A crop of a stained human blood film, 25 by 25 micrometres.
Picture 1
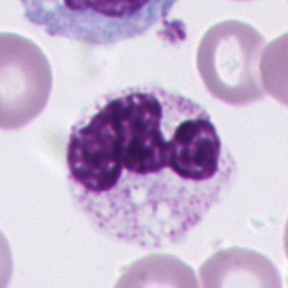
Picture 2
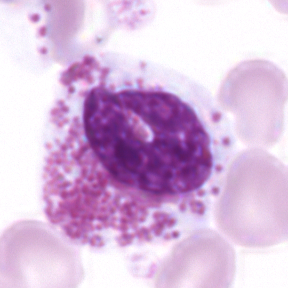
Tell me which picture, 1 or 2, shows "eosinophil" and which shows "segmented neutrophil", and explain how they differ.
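The segmented neutrophil is in picture 1, the eosinophil in picture 2. Picture 1: a round cell whose nucleus lies in the upper part, leaving more cytoplasm below, with no nucleoli visible. Its cytoplasm is pale pinkish-lilac, with fine lilac granules scattered throughout.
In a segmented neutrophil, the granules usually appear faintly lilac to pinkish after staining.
Picture 2: the granules are most crowded on the left and lower side of the nucleus and lie mostly beside it rather than covering it.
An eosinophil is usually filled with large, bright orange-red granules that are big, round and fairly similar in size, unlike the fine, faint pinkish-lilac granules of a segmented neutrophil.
The edge of the eosinophil is ill-defined rather than a sharp smooth line.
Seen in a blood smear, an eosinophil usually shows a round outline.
The chromatin does not separate the two: in both pictures it is dark purple and coarsely clumped.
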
